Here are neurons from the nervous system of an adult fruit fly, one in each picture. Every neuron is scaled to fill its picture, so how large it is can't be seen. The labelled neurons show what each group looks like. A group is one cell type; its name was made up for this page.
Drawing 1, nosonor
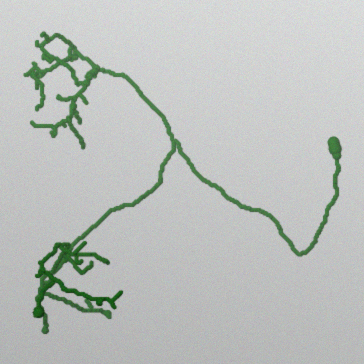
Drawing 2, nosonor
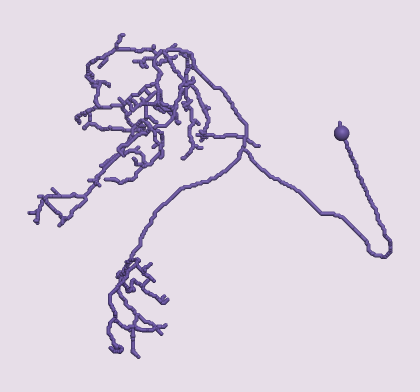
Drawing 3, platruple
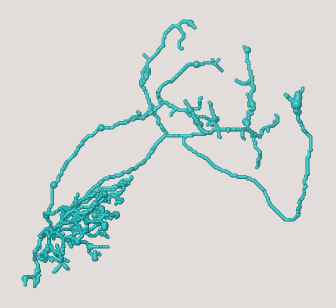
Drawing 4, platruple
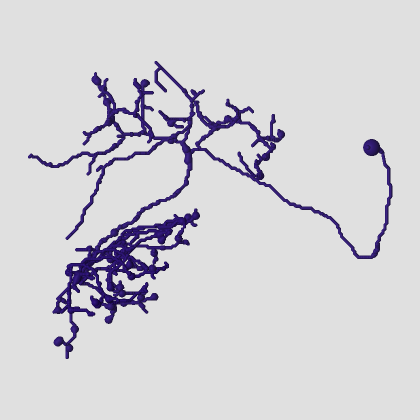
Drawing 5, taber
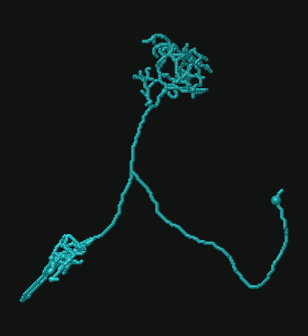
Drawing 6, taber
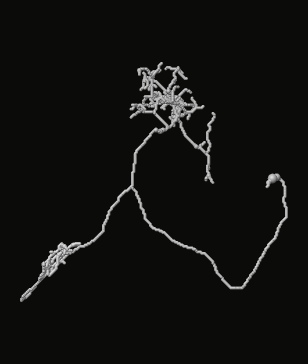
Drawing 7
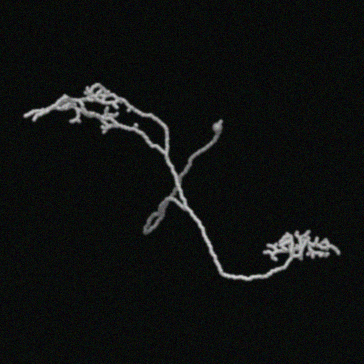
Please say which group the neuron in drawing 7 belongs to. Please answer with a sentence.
It belongs to taber.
